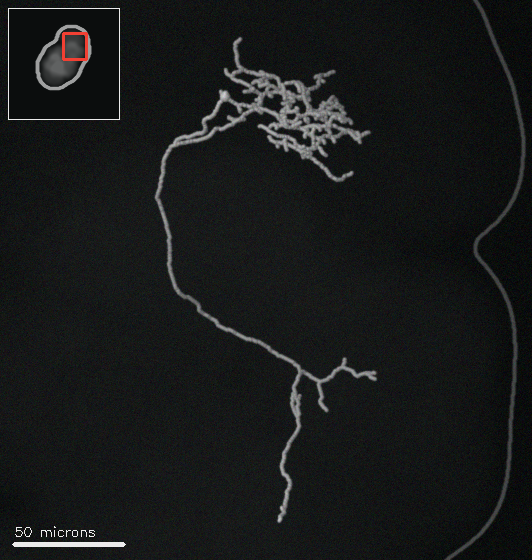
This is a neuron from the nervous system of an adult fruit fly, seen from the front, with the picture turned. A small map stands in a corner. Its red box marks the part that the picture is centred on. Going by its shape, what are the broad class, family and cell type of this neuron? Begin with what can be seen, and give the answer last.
The cell body can be seen at the top of the picture. By the scale bar it is about 200 microns tall in this view. Dozens of branch ends can be seen. This is a visual projection neuron. Its family is MeVP. The cell type is MeVP12.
